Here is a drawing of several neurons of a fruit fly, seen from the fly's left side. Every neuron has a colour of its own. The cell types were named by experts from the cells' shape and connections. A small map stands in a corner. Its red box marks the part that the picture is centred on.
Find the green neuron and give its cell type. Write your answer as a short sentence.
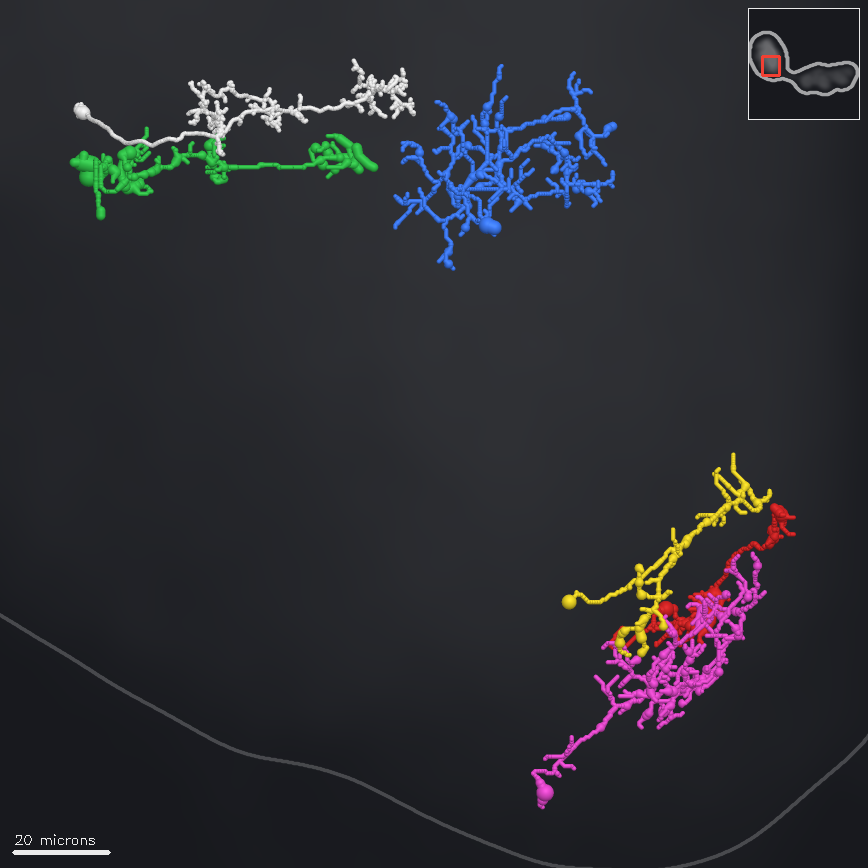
The cell type is Mi1.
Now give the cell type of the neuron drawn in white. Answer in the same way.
The cell type is Mi2.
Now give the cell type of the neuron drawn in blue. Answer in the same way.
The cell type is Mi14.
